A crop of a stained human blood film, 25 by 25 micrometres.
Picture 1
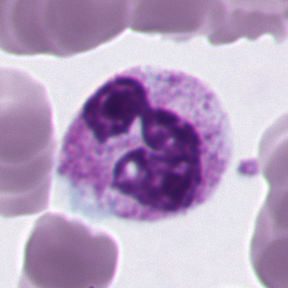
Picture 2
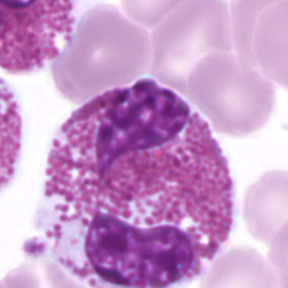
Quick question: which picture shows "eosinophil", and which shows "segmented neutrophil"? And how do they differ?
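Picture 1 shows a segmented neutrophil, and picture 2 shows an eosinophil. In picture 1 the nucleus is divided into several lobes joined to one another. In picture 2 the nucleus has two lobes, one at the top of the cell and one at the bottom, linked by a thin strand.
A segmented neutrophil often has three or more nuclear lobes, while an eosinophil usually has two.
The cytoplasm of the segmented neutrophil is abundant and pale pinkish-lilac, with fine pink-violet granules scattered throughout. The eosinophil's cytoplasm, by contrast, is packed with round reddish-pink granules that are similar in size to one another.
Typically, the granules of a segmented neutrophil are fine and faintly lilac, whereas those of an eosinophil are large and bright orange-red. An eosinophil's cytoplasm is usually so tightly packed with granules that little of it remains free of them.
Both cells have dense, dark purple chromatin. In the segmented neutrophil the chromatin is clumped, and no nucleoli are visible.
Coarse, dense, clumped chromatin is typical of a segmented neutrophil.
The outline of the segmented neutrophil is round and smooth, and the outline of the eosinophil is roughly round.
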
